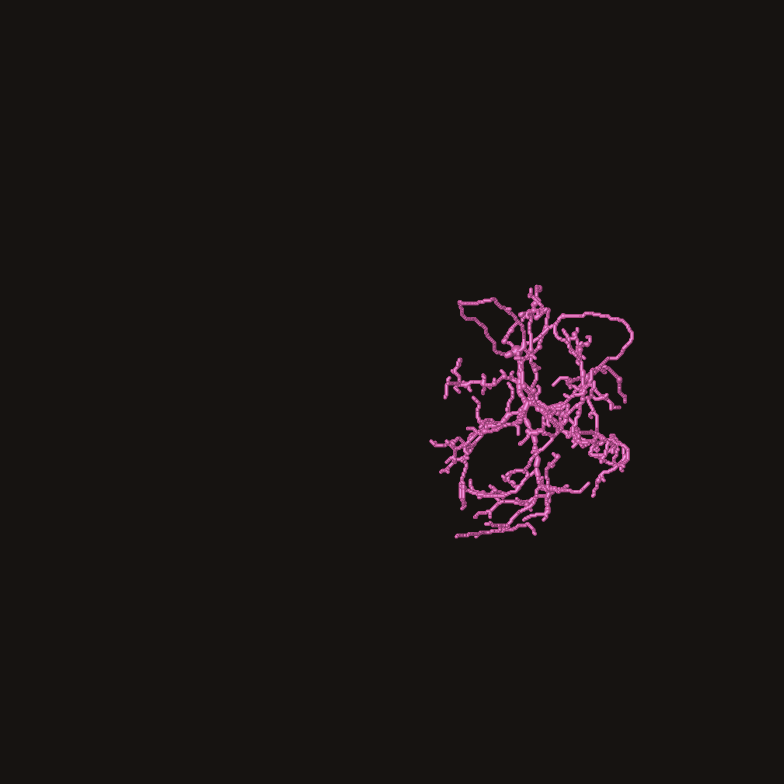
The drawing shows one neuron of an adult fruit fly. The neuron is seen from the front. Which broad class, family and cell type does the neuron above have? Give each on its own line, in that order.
nerve-cord intrinsic neuron
hemilineage 03A
IN03A067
